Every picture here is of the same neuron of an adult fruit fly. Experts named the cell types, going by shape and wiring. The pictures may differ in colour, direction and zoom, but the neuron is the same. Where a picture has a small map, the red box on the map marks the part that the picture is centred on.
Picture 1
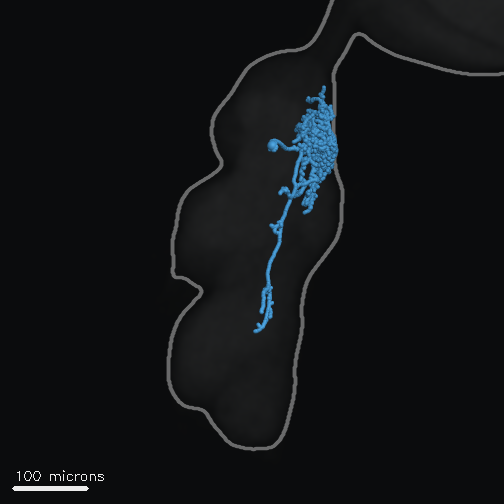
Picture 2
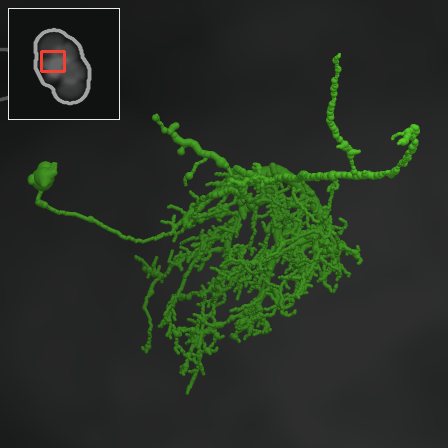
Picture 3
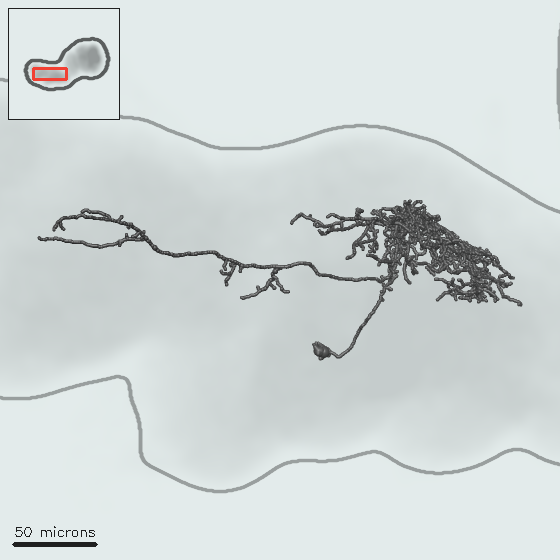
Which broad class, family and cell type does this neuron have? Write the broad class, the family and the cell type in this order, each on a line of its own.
nerve-cord intrinsic neuron
hemilineage 03B
IN03B022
